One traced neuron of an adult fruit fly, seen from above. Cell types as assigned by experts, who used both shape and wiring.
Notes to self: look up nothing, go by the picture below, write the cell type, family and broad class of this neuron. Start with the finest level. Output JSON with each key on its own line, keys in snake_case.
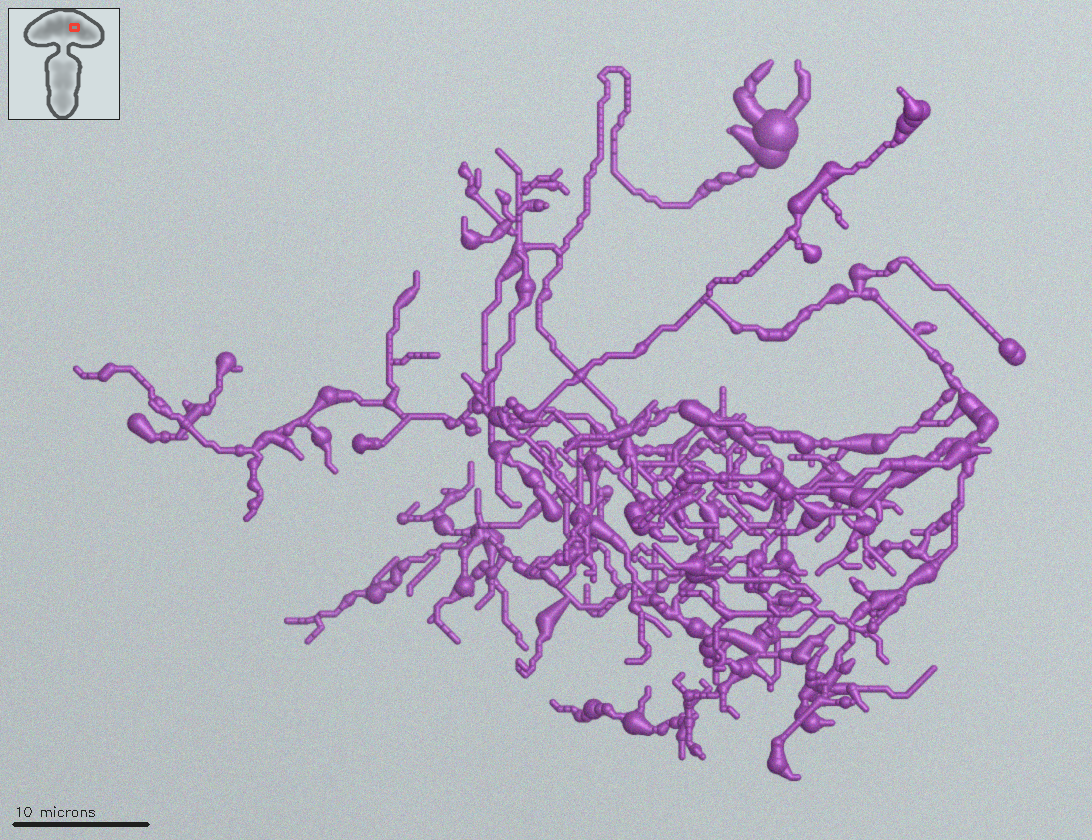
{
 "cell_type": "WED055_a",
 "family": "hemilineage WEDa1",
 "broad_class": "central-brain intrinsic neuron"
}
